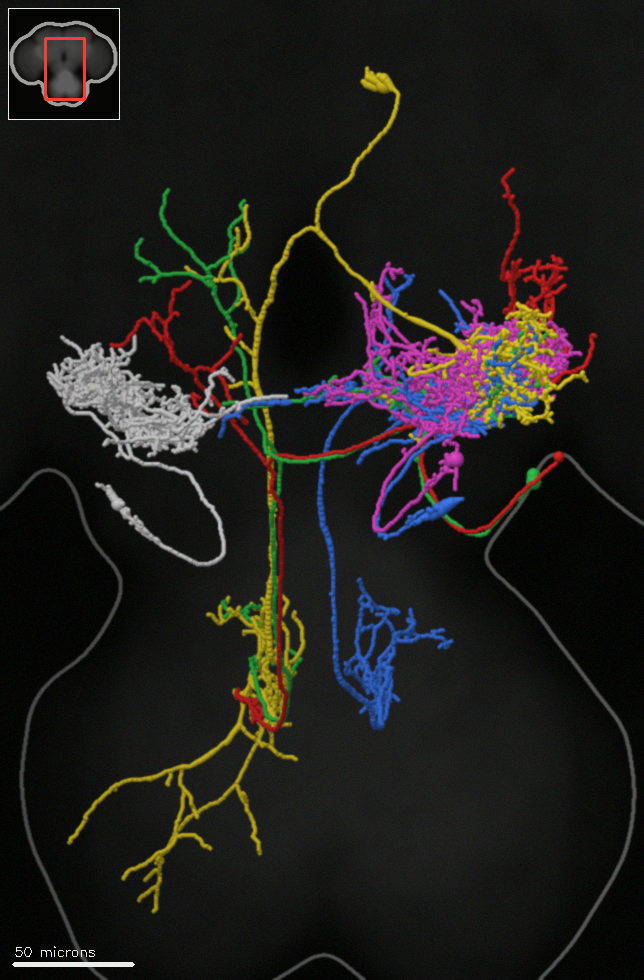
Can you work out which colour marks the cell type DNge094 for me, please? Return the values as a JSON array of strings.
["red"]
